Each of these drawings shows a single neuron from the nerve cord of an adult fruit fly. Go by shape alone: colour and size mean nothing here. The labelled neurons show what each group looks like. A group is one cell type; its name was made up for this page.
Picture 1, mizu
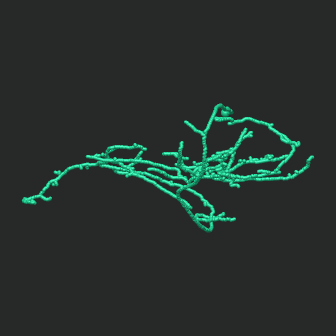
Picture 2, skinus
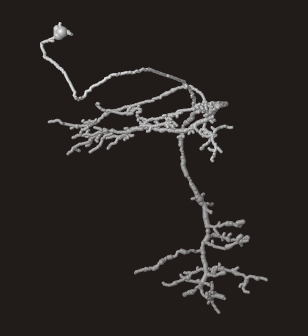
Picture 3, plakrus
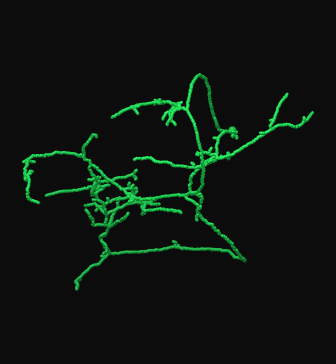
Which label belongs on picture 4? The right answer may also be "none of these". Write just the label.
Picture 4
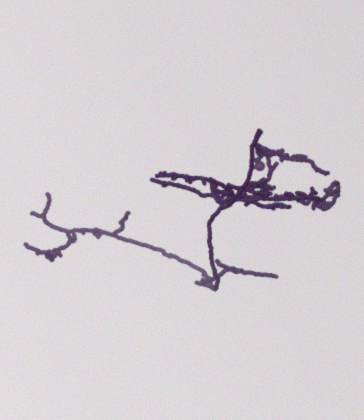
mizu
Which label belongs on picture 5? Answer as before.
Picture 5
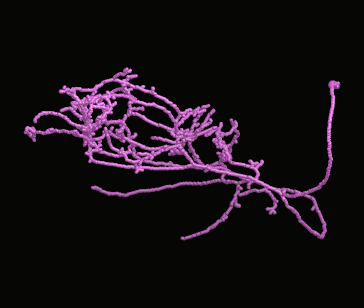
none of these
